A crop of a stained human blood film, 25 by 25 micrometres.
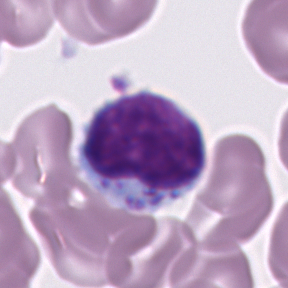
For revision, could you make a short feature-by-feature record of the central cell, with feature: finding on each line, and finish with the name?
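Outline: roughly round, slightly ragged edge on left
Chromatin: dark purple, densely clumped, only small paler patches
Cytoplasm: scant, pale blue, mainly a crescent below nucleus
Granules: few, coarse, dark violet, in cytoplasm below nucleus
Name: typical lymphocyte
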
